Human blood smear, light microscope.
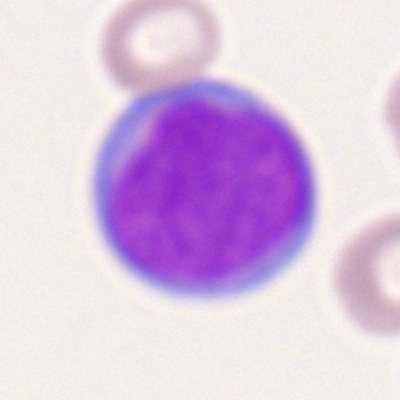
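Myeloblast, the central cell of a stained blood smear. The nucleus seems to fill nearly the whole cell; what cytoplasm there is looks blue, its rim widest on the left side. The purple chromatin appears mottled, and I find no coarse dark clumps.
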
